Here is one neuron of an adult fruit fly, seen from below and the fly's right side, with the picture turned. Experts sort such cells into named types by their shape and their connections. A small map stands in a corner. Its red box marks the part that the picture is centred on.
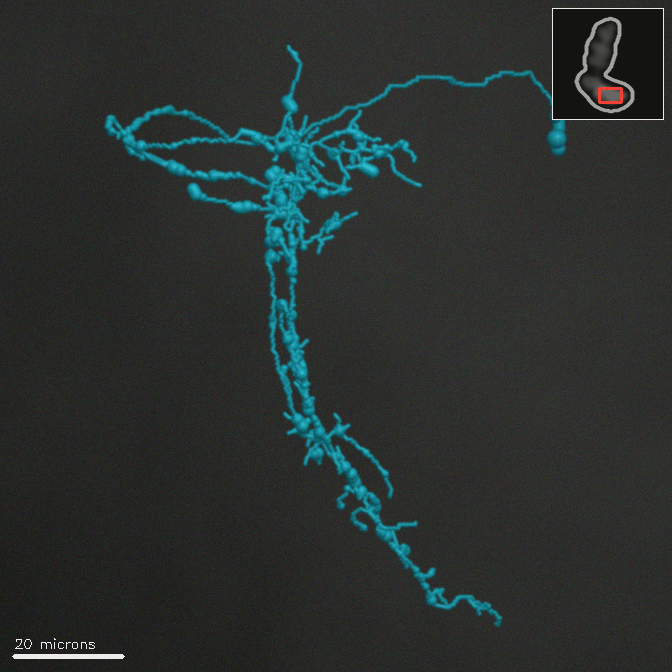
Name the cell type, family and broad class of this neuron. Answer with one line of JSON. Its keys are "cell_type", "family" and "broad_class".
{"cell_type": "LAL132_b", "family": "hemilineage DM1_antero_ventral", "broad_class": "central-brain intrinsic neuron"}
